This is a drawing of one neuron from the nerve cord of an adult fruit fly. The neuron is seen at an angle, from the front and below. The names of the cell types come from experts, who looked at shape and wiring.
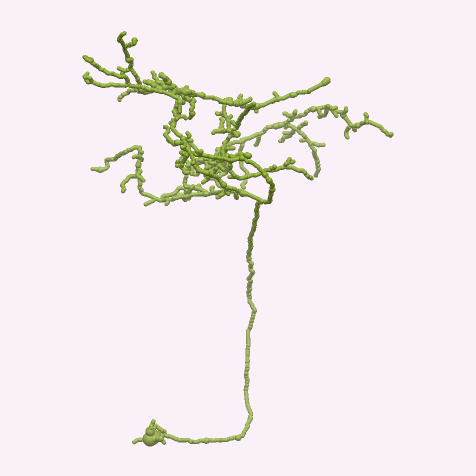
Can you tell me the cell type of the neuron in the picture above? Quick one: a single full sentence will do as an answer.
By its cell type, the neuron is IN07B030.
